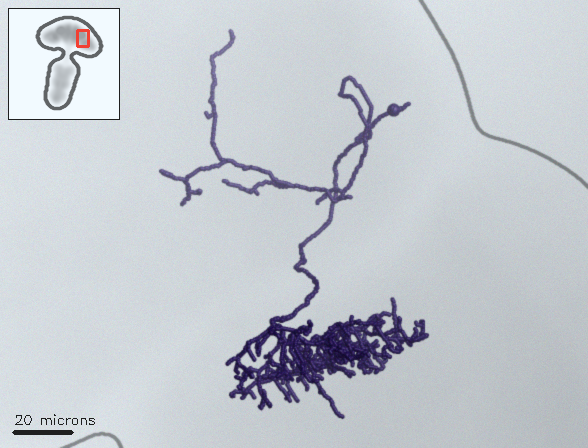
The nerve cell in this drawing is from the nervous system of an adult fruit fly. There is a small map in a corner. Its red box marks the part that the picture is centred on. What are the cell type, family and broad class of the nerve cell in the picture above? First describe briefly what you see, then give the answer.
It lies in the brain. By the scale bar it is about 140 microns tall in this view. Dozens of branch ends can be seen. Its cell type is LoVP52. The family is hemilineage SLPav1_medial. Its broad class is visual projection neuron.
